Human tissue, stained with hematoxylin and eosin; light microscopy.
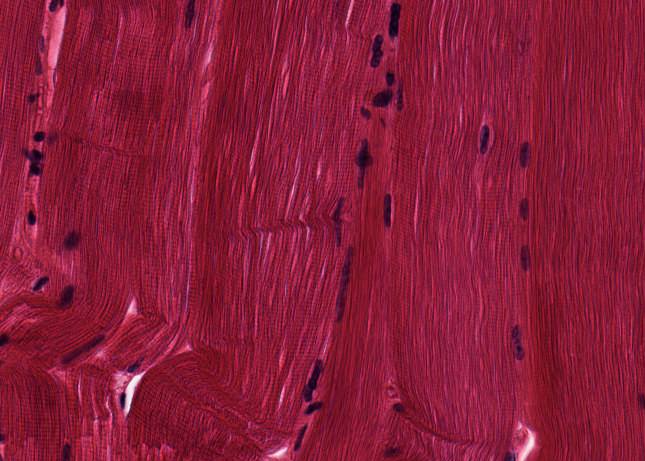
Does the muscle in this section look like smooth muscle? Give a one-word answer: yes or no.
No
